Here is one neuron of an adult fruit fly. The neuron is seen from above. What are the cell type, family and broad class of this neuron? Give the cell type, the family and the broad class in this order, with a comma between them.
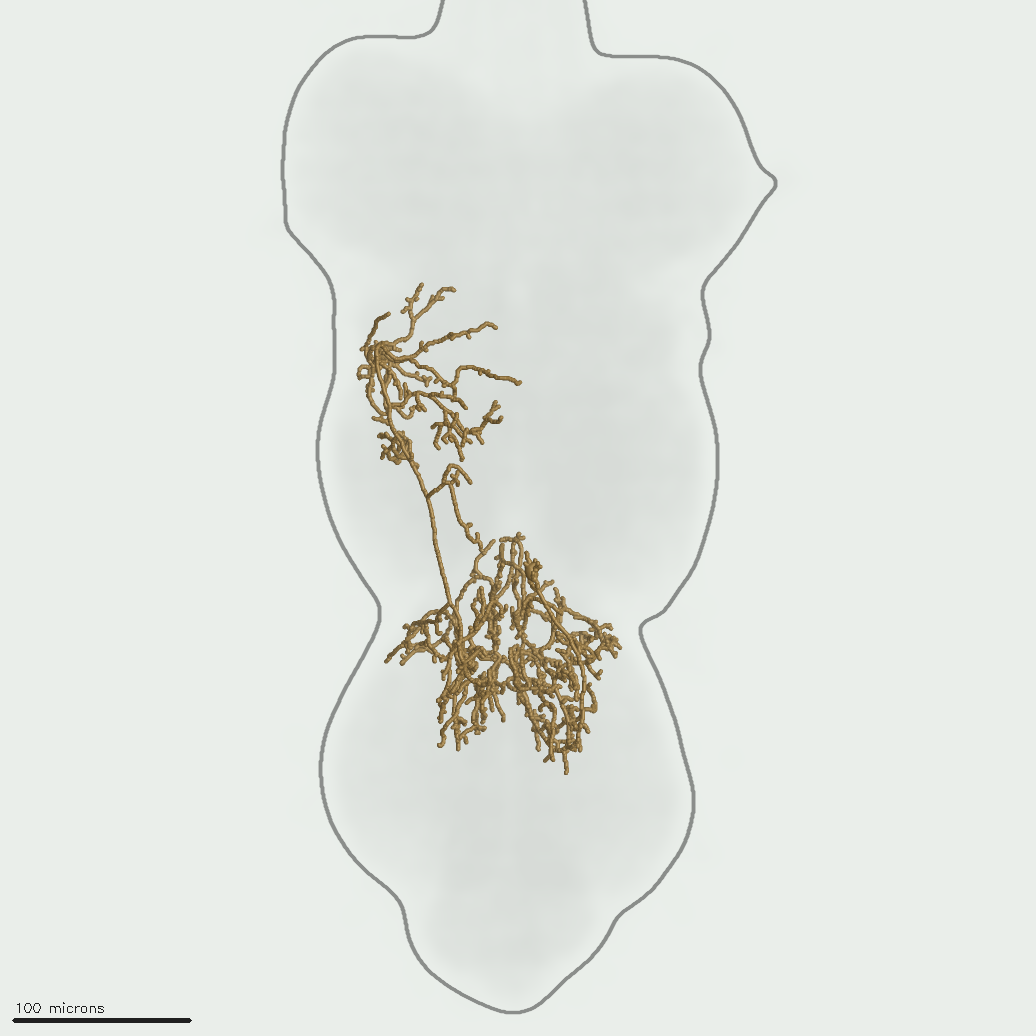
IN19B007, hemilineage 19B, nerve-cord intrinsic neuron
